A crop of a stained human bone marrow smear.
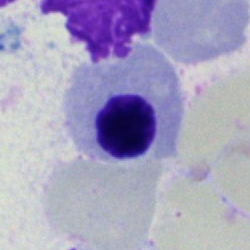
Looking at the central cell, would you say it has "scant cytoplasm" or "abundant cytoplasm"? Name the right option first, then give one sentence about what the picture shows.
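Abundant cytoplasm. The cytoplasm forms a wide rim that covers more area than the nucleus.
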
